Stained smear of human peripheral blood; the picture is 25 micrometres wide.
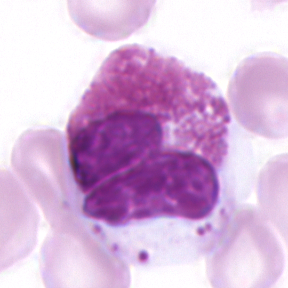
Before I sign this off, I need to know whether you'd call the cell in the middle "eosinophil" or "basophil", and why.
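Eosinophil, I think. The two large, partly overlapping nuclear lobes sit in the lower half, while the densely packed granules fill the upper half, away from the nucleus.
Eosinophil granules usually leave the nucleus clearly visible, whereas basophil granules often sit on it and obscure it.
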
